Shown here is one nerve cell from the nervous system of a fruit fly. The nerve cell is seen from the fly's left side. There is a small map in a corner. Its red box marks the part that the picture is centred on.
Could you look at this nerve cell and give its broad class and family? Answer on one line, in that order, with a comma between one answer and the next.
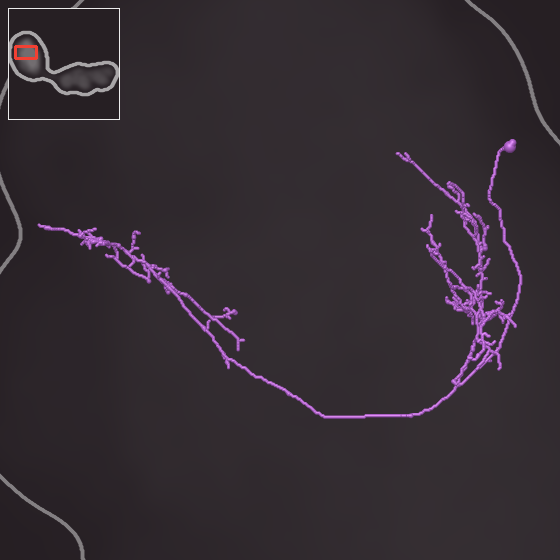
central-brain intrinsic neuron, hemilineage PSp1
